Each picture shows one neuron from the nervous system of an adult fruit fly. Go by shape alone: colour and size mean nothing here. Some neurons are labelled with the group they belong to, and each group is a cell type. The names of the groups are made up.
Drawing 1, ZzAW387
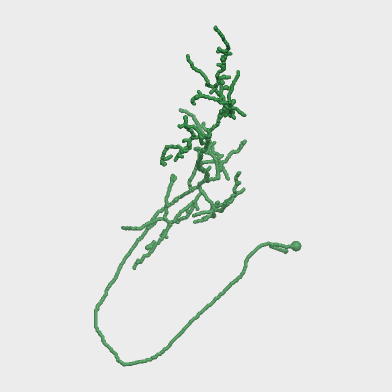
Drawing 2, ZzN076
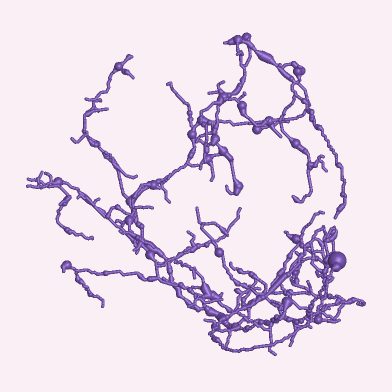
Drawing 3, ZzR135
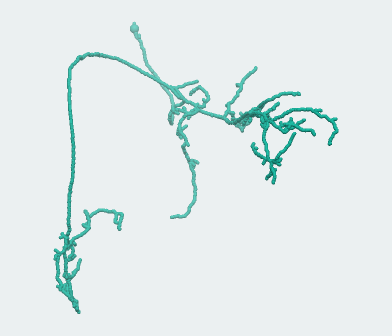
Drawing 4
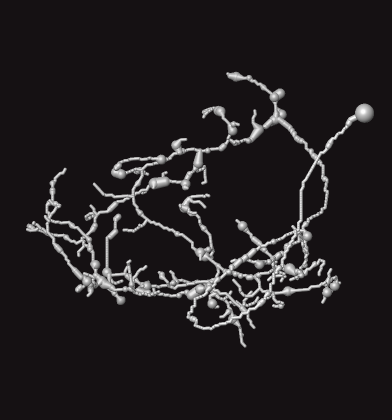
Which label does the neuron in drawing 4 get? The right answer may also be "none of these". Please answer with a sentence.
It belongs to ZzN076.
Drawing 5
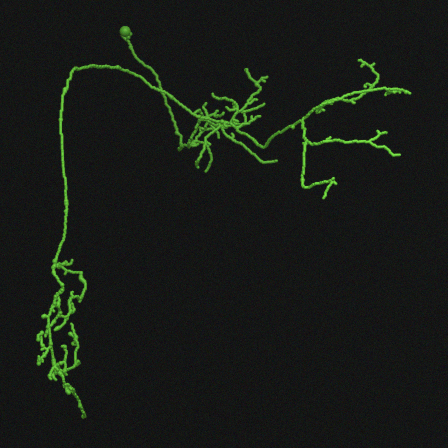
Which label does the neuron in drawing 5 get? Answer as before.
It belongs to ZzR135.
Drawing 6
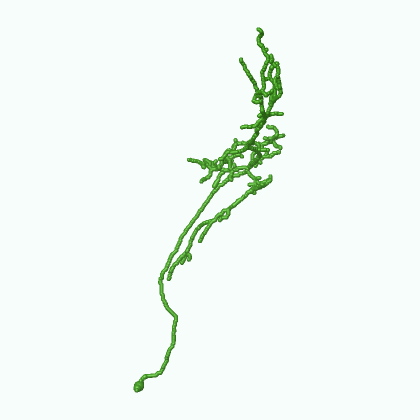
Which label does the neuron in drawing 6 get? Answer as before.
It belongs to ZzAW387.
